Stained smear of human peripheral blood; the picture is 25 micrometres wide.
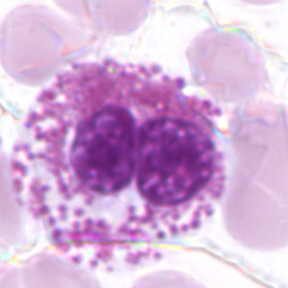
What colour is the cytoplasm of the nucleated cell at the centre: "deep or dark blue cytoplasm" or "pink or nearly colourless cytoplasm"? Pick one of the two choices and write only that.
Pink or nearly colourless cytoplasm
